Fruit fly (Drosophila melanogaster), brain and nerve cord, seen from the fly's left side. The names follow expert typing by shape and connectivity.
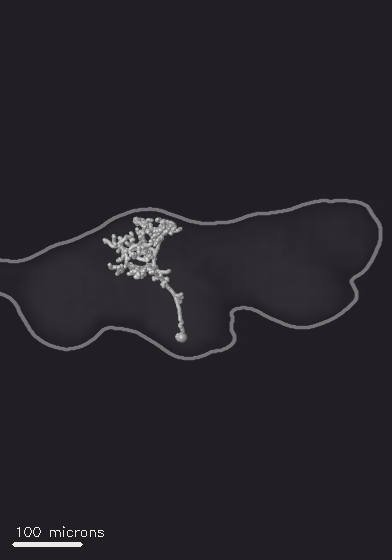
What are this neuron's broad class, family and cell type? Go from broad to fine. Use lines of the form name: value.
broad class: nerve-cord intrinsic neuron
family: hemilineage 06B
cell type: IN06B036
